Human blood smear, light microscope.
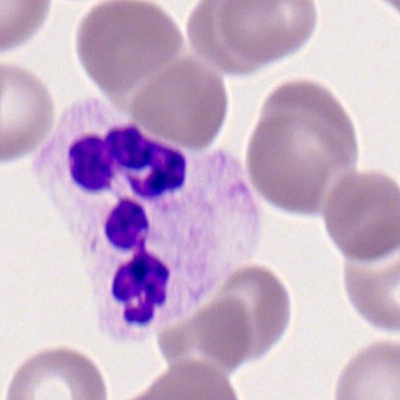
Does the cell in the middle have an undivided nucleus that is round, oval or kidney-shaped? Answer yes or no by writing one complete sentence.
No, into separate lobes the nucleus of the cell is divided.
